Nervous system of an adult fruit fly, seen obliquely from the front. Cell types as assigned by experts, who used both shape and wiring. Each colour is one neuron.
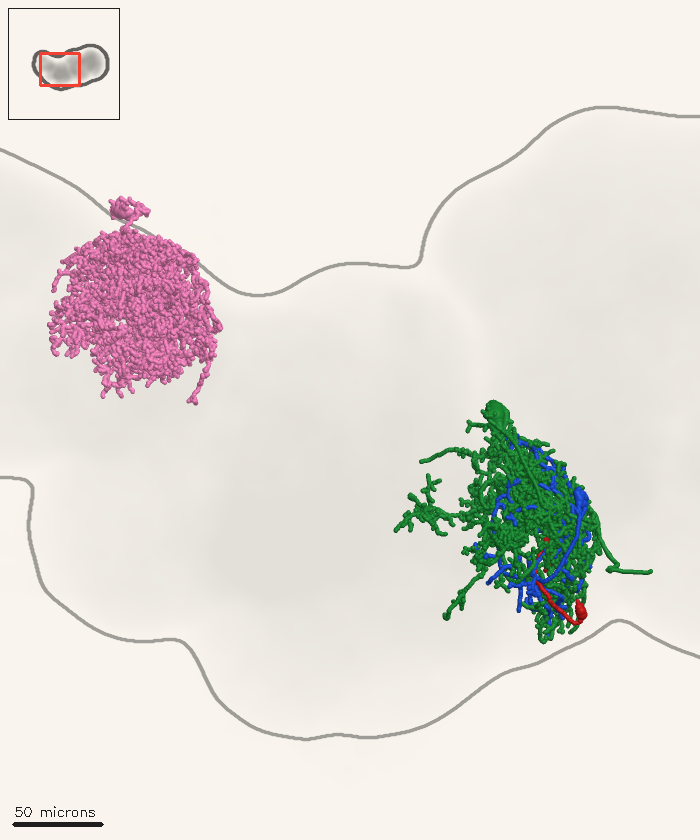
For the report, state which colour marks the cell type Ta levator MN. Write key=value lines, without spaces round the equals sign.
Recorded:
colour=blue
